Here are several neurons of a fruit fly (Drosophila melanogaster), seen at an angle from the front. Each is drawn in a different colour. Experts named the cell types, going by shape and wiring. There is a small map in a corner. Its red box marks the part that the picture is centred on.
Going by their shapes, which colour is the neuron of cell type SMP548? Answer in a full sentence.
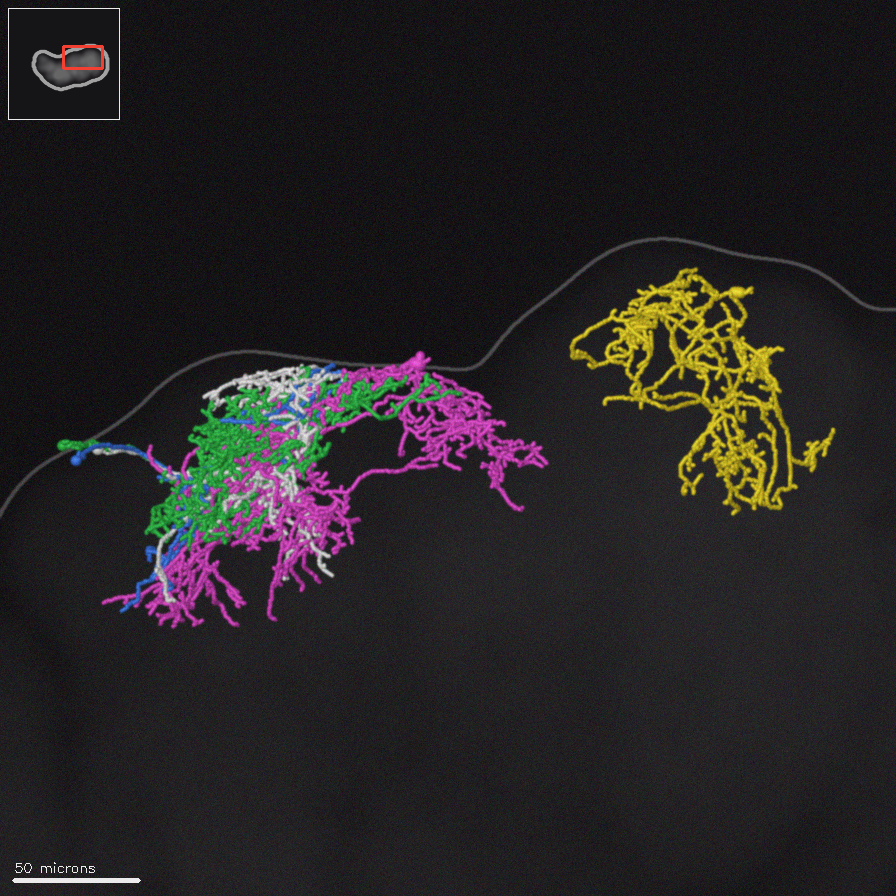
The colour is magenta.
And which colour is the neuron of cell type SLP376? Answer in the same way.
The colour is green.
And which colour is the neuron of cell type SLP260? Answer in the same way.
The colour is blue.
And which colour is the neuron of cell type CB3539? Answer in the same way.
The colour is white.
